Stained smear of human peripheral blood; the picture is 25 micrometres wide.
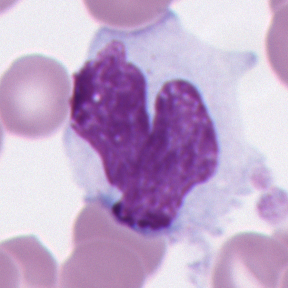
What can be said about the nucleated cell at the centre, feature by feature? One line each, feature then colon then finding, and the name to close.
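Nucleus: folded into two limbs, joined at the bottom, open at the top
Chromatin: finely mottled purple, not coarse dark blocks
Nucleolus: none that I can see
Granules: no coarse coloured ones in the cytoplasm
Name: monocyte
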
